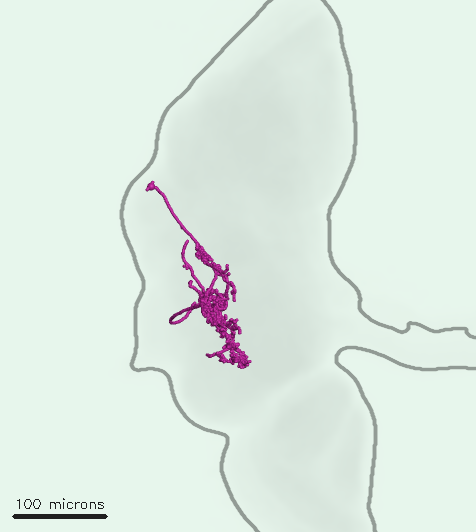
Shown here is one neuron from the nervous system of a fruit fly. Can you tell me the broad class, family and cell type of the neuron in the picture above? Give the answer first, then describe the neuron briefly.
This is a central-brain intrinsic neuron. The family is hemilineage CREa1_ventral. It is of cell type mAL_m1. It is in the brain and does not reach the nerve cord. By the scale bar it is about 200 microns tall in this view.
